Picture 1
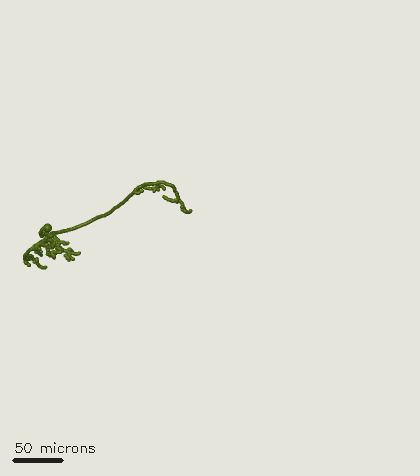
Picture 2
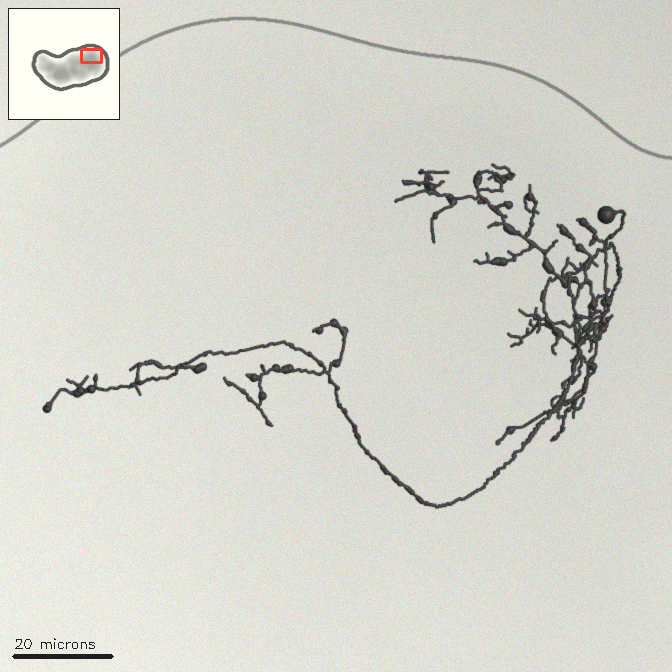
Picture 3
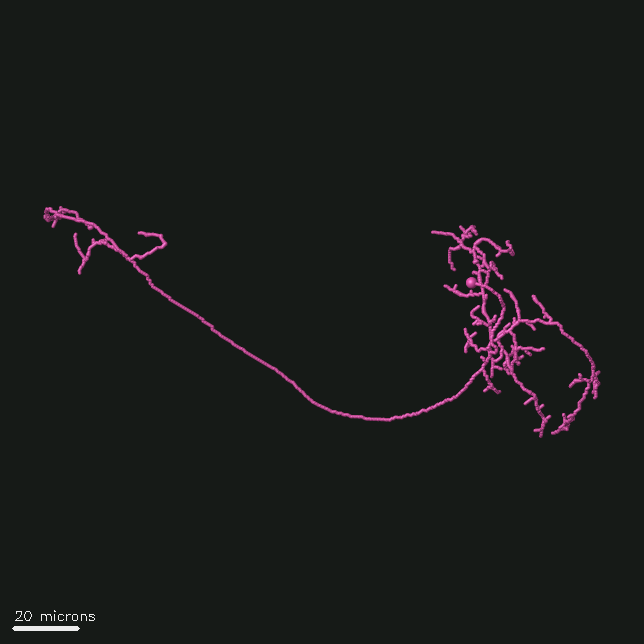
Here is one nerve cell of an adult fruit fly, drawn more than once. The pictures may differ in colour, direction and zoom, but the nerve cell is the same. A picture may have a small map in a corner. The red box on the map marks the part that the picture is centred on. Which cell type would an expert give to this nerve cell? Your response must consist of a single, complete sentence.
This particular nerve cell has the cell type LHAD1b4.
